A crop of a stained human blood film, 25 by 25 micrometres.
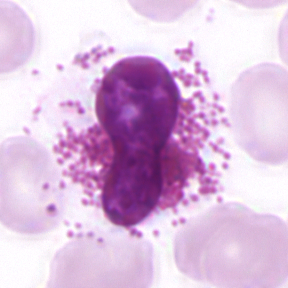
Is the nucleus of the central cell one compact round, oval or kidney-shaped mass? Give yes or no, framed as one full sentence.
No, there is a nucleus split into distinct lobes in this cell.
